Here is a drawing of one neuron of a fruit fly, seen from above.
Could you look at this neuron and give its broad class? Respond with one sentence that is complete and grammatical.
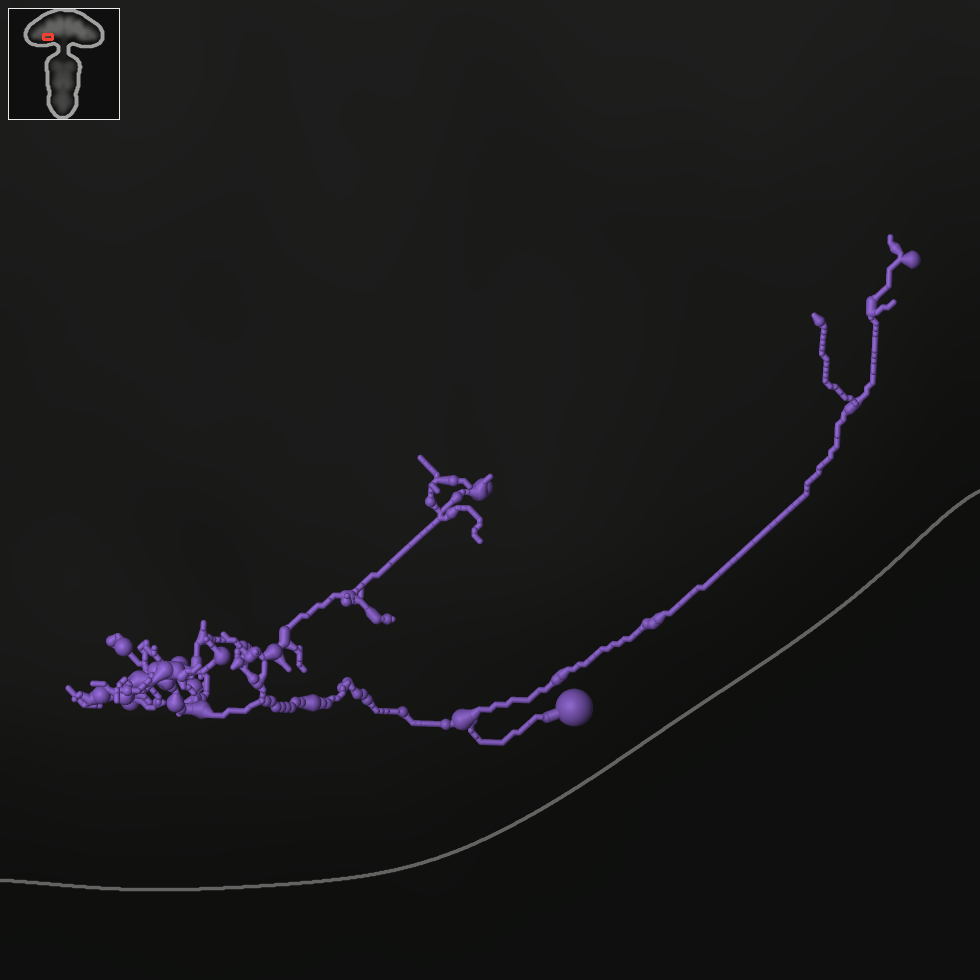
The neuron is assigned to the broad class optic-lobe intrinsic neuron.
